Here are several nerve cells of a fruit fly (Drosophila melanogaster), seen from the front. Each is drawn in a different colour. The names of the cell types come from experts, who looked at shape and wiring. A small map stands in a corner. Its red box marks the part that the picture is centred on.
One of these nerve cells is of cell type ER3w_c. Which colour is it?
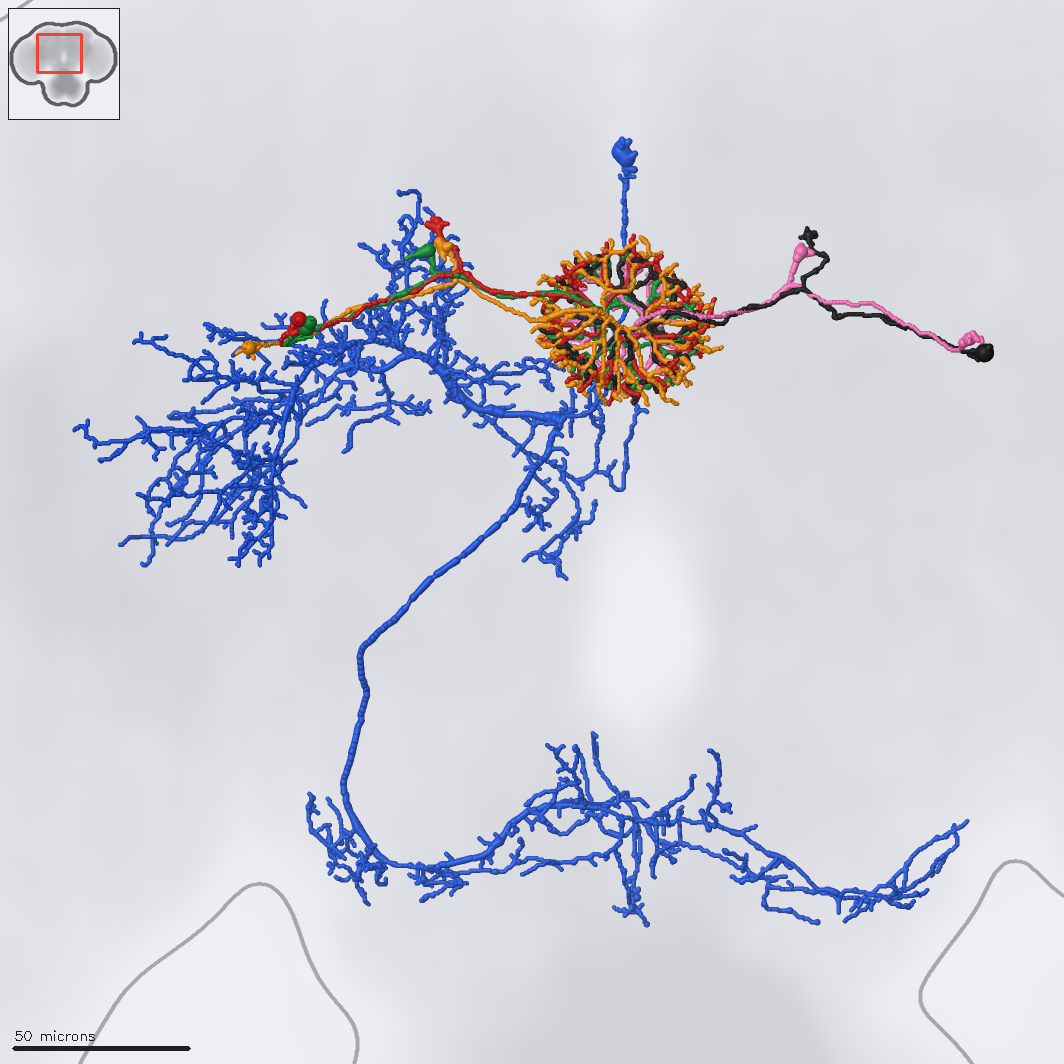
green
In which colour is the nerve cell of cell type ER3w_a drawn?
black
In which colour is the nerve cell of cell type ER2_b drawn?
red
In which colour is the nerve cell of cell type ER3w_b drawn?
pink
